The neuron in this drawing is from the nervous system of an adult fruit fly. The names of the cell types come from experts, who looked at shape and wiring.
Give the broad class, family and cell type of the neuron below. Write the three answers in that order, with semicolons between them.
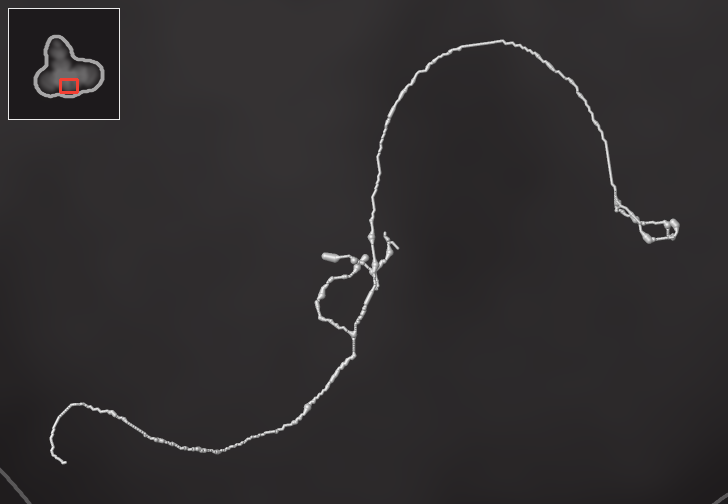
sensory neuron entering the brain; class olfactory; ORN_VC5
